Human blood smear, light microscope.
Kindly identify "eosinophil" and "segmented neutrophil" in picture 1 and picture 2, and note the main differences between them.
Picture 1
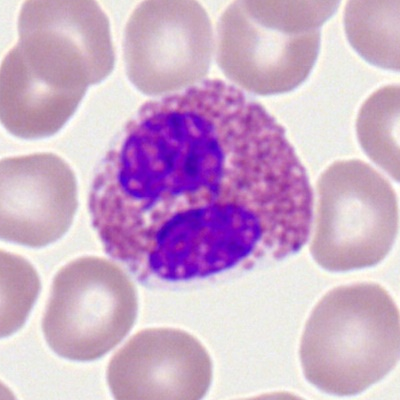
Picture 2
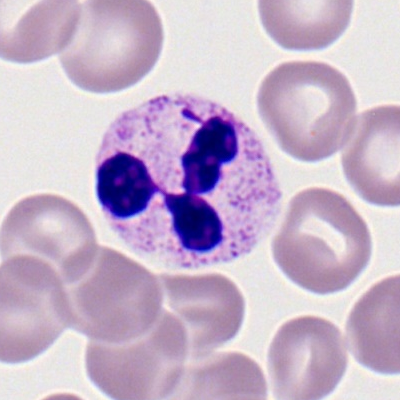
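Let me settle the answer first: the eosinophil is in the first picture and the segmented neutrophil is in the second.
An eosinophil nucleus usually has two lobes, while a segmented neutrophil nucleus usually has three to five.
That fits, because the nucleus in picture 1 is split into two lobes, one in the upper left of the cell and the other below it, while the nucleus in picture 2 is split into three. In picture 2 I can also make out thin strands joining those lobes.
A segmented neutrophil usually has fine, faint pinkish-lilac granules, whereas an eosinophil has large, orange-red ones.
Picture 2 has fine purplish-pink granules scattered all through its cytoplasm. The chromatin hardly separates them: it's dark purple and clumped in both, coarsely so in picture 1 and densely in picture 2. And in picture 1, I see no vacuoles in the cytoplasm.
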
